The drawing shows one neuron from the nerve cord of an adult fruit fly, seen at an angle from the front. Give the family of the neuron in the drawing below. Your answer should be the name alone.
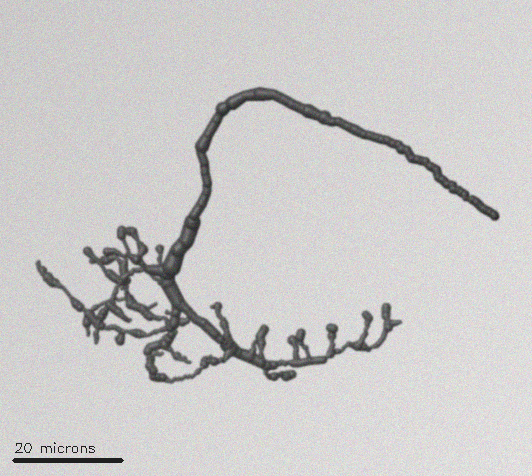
DNg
